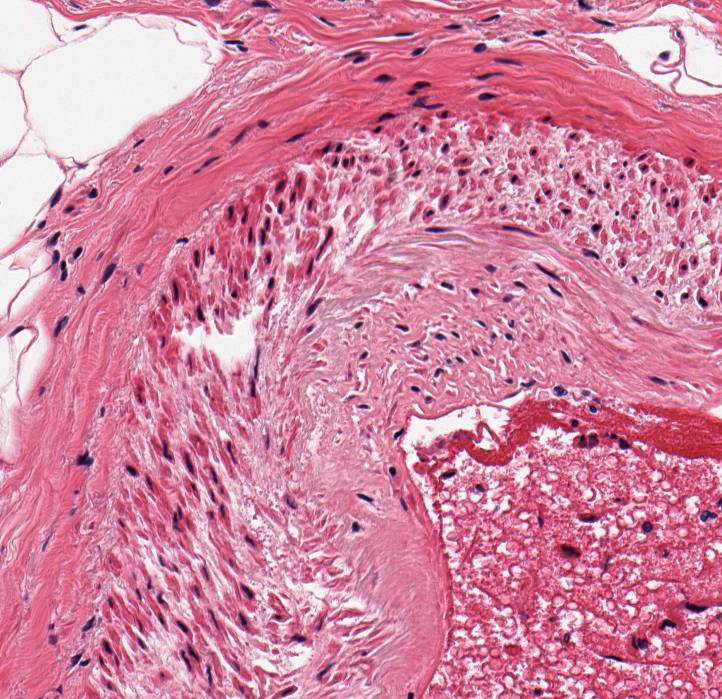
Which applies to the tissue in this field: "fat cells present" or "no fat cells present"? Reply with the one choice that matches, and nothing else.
Fat cells present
